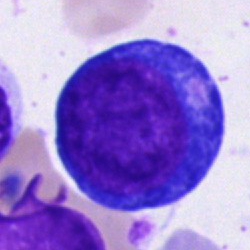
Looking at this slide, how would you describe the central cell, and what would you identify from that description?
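Outline first: the cell is round, and its edge is smooth. Next, the chromatin is finely granular rather than coarsely clumped. In the cytoplasm, a paler patch sits at the upper right of the cell, and no granules are present. This cell is a proerythroblast.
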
